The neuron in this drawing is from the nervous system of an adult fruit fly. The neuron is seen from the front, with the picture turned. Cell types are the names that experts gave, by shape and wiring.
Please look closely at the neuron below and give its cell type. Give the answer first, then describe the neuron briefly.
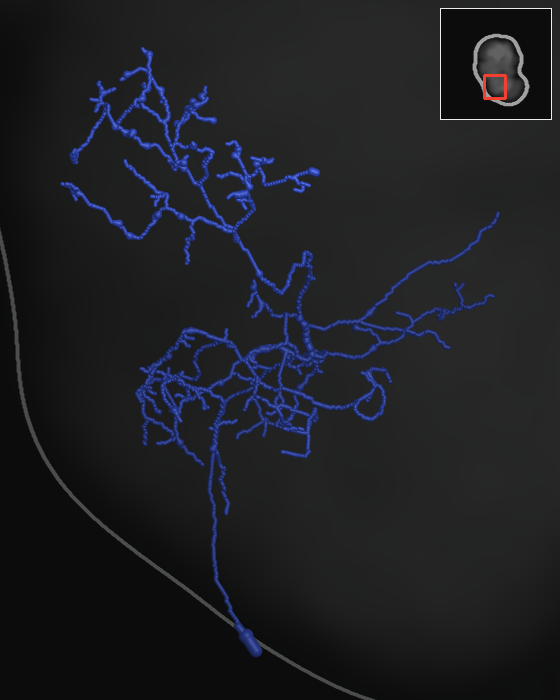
The cell type is SMP283. It is a central-brain intrinsic neuron. The cell body is at the bottom of the picture. The picture shows dozens of branch ends.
